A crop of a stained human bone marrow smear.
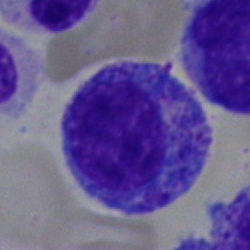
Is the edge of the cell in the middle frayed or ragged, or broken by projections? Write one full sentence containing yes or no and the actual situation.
Yes, a rough outline, ragged or with projections, blebs or tags, belongs to this cell.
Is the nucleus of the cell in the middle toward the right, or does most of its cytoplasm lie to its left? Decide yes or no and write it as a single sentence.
No, the nucleus sits toward the left, whether upper, middle or lower.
